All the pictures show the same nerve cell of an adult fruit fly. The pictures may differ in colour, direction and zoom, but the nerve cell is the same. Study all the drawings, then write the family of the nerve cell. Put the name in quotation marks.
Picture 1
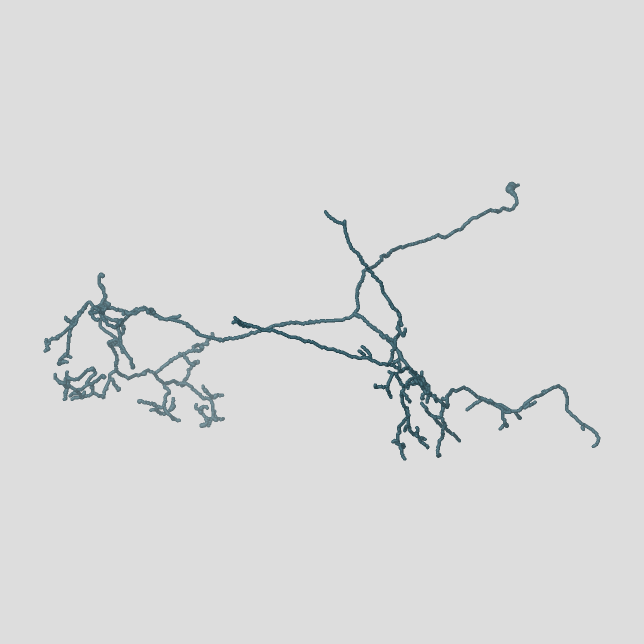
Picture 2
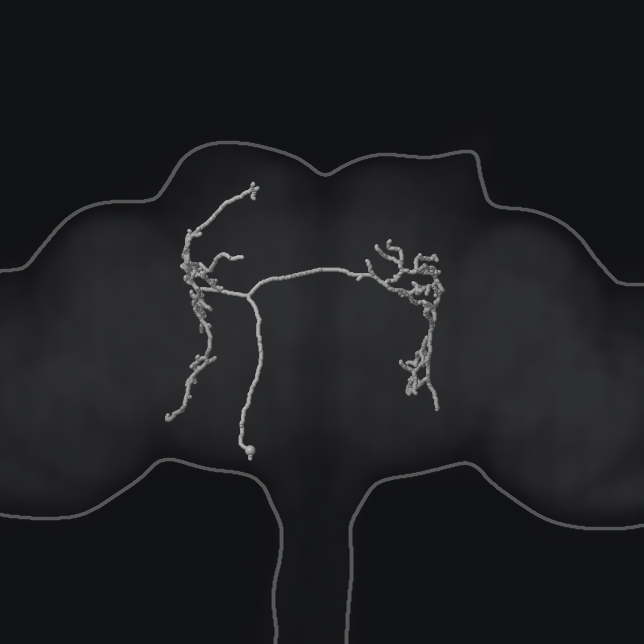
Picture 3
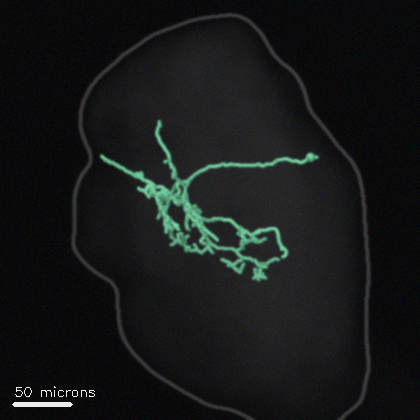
"hemilineage DM5_central"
